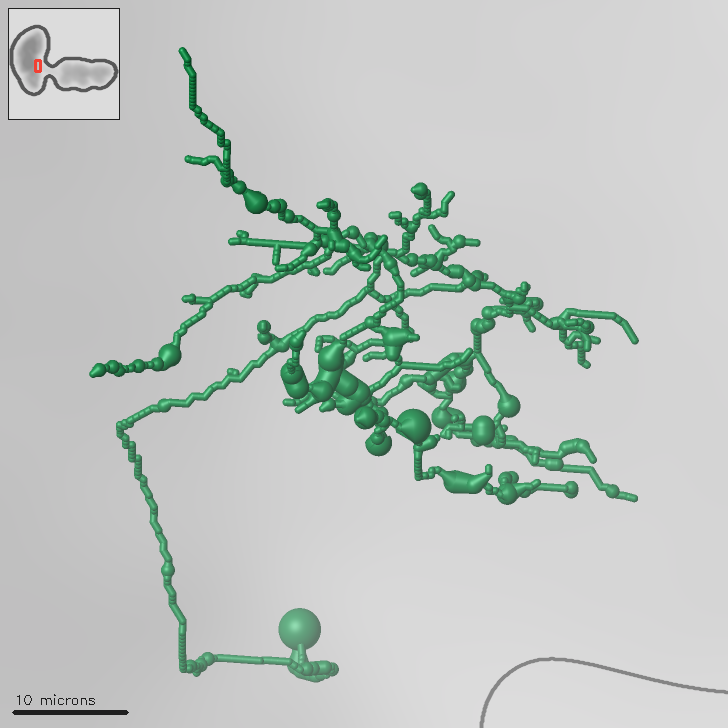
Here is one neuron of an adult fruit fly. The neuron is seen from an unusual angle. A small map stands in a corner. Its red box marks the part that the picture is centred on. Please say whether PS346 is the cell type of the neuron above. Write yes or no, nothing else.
no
